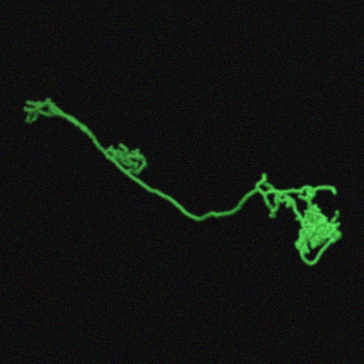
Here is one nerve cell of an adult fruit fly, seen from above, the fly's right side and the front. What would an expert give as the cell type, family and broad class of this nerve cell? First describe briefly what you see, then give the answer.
In this view it is wider than it is tall. The cell type is DNg63. The family is DNg. It is a descending neuron.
